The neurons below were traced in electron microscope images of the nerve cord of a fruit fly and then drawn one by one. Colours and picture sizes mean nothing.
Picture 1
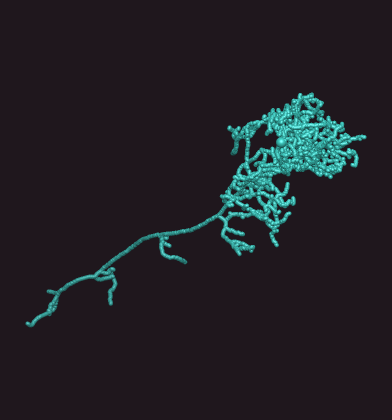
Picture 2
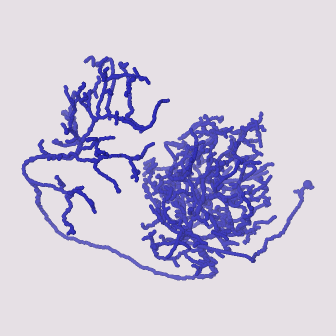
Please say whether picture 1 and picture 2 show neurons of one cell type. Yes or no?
no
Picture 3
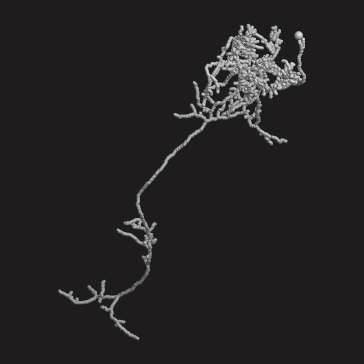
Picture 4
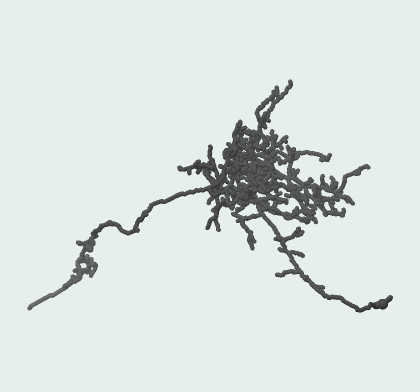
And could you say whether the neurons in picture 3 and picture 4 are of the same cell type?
no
